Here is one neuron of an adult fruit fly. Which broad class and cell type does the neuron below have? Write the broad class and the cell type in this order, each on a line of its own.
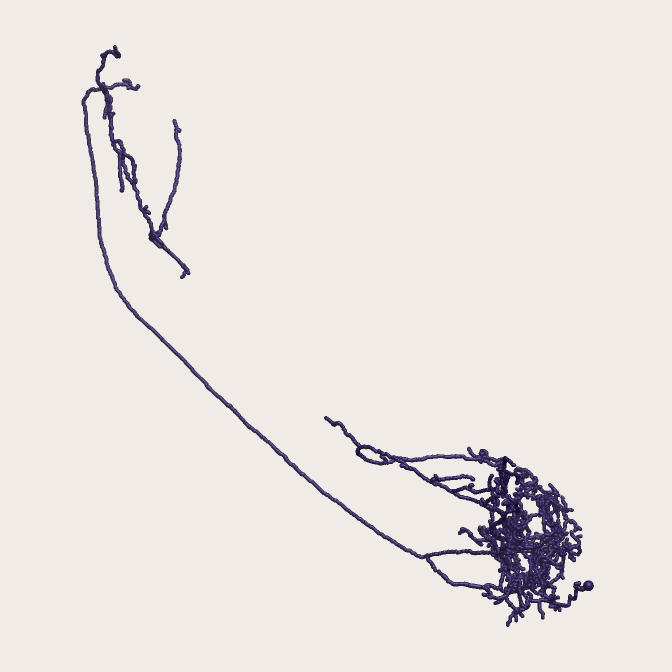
central-brain intrinsic neuron
AVLP219_b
